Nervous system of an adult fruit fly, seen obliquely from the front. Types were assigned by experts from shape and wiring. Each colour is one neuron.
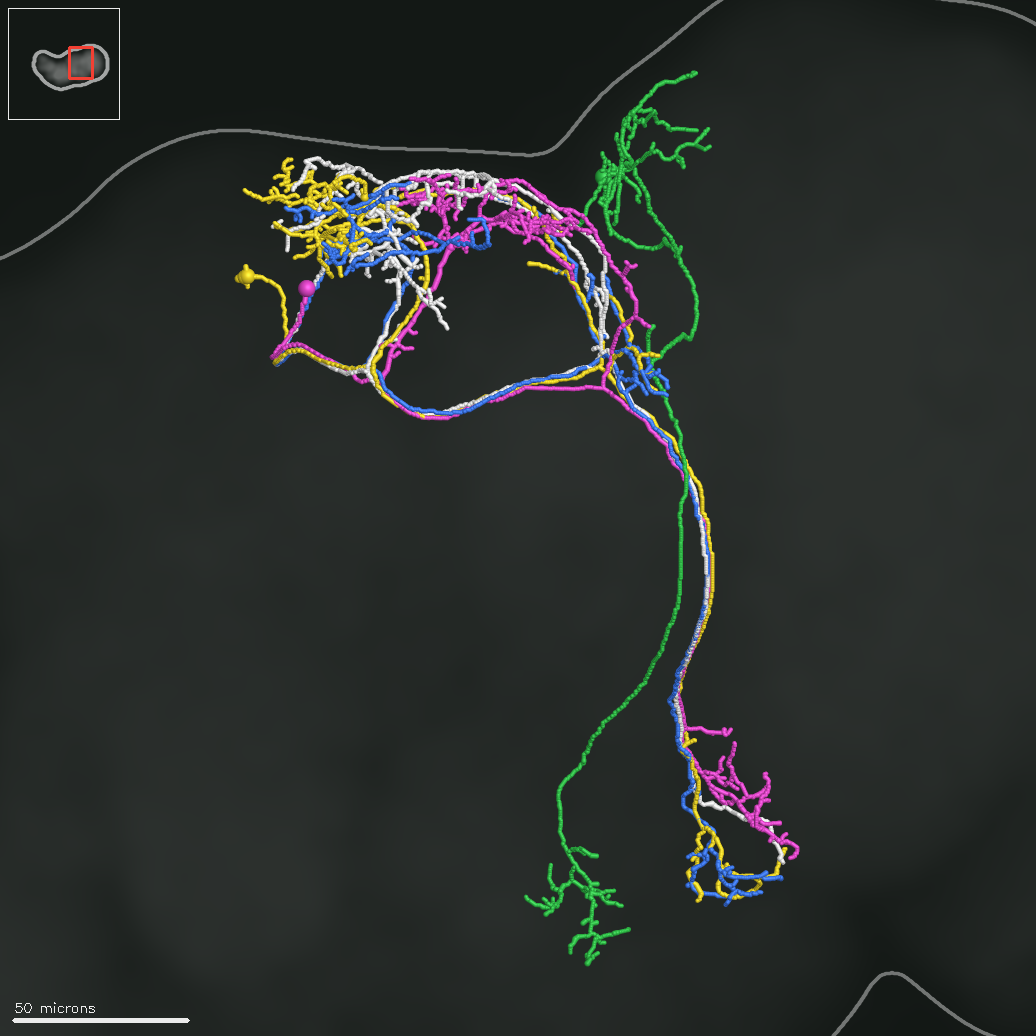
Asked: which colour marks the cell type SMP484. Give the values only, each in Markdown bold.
**yellow**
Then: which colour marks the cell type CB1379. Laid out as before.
**magenta**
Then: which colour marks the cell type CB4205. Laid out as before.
**blue**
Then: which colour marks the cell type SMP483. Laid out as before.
**white**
